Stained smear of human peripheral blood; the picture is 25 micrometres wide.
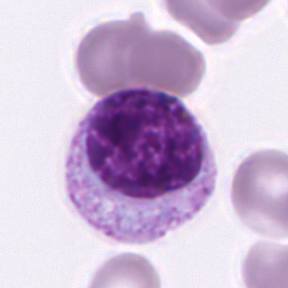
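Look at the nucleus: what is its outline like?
Round, with no notch or indentation. It is about 10 micrometres across in a cell of about 14 micrometres, fills about 60% of the cell's area and lies toward the top.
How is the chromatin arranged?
In coarse dark purple clumps, separated by paler streaks.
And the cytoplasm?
It is sprinkled with fine purple granules and forms a broader band below the nucleus than above it.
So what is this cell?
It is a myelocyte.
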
